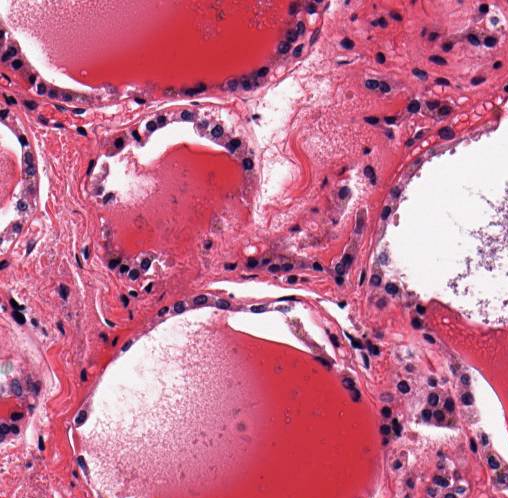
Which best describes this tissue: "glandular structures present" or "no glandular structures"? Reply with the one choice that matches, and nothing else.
Glandular structures present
